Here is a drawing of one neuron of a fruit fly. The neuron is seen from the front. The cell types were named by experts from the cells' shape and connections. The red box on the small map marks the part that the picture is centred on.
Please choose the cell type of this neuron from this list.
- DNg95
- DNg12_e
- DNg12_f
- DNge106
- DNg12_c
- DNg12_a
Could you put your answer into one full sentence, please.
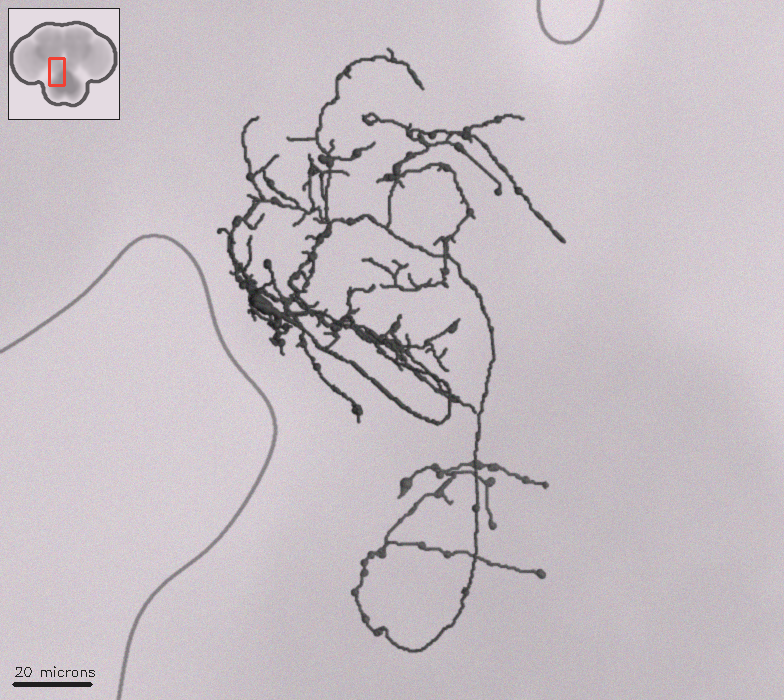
This neuron is assigned to the cell type DNg12_a.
